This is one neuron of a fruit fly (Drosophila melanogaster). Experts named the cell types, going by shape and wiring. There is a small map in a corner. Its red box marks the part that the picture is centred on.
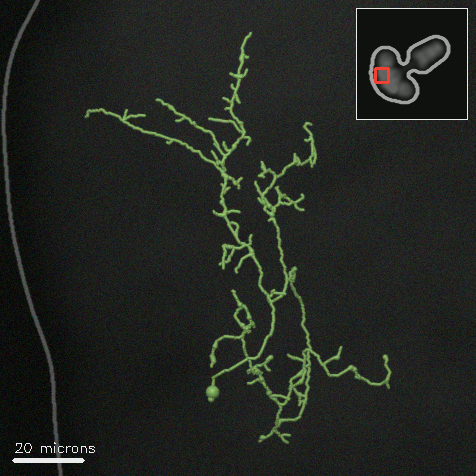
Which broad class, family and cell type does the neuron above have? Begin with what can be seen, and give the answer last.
It lies in the brain. The cell body is at the bottom of the picture. By the scale bar it is about 120 microns tall in this view. It is a central-brain intrinsic neuron. Its family is hemilineage SMPpd1. Its cell type is SLP398.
